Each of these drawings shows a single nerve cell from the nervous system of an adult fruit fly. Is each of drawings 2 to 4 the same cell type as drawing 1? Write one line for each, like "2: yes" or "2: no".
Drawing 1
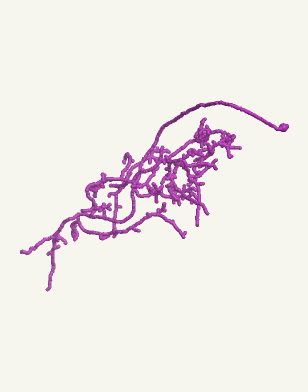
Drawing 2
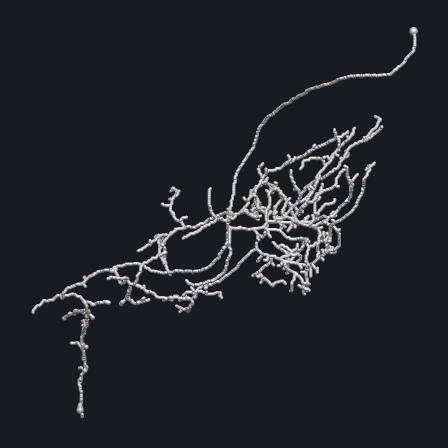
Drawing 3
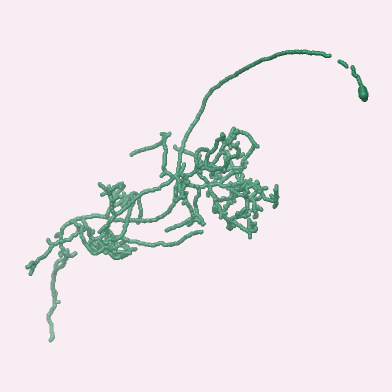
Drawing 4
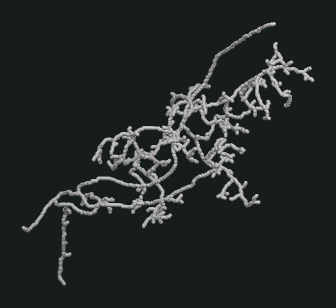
2: no
3: no
4: yes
